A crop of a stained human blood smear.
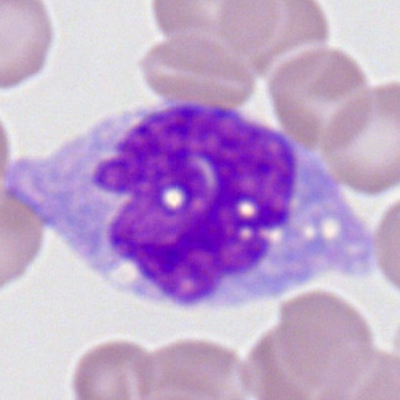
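Monocyte, the central cell. Notice its irregular, folded nucleus, with several indentations along the edge. The chromatin is dark purple and clumped, with paler patches between the clumps. Pale grey-blue cytoplasm reaches furthest beyond the nucleus on the left and right, and several small clear round vacuoles lie mostly toward the right side.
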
